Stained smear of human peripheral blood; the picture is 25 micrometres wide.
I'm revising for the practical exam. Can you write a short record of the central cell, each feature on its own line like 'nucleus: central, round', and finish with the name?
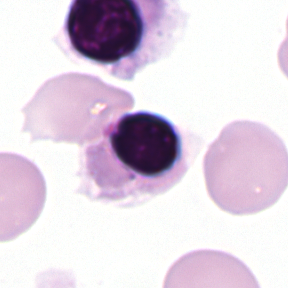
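Nuclear position: off-centre, toward the upper right
Chromatin: dense, deep dark purple
Cytoplasmic colour: pale pinkish-lilac, not blue
Cytoplasmic extent: broad area on the lower left side of the nucleus
Identification: normoblast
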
